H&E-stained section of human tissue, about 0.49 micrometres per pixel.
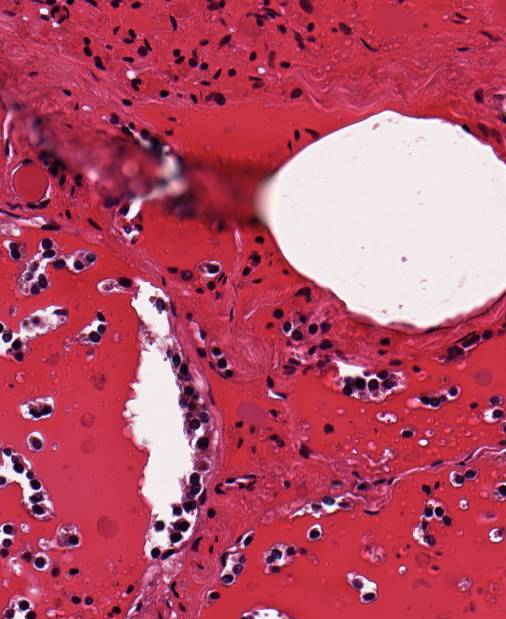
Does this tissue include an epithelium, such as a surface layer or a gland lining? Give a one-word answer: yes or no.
Yes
